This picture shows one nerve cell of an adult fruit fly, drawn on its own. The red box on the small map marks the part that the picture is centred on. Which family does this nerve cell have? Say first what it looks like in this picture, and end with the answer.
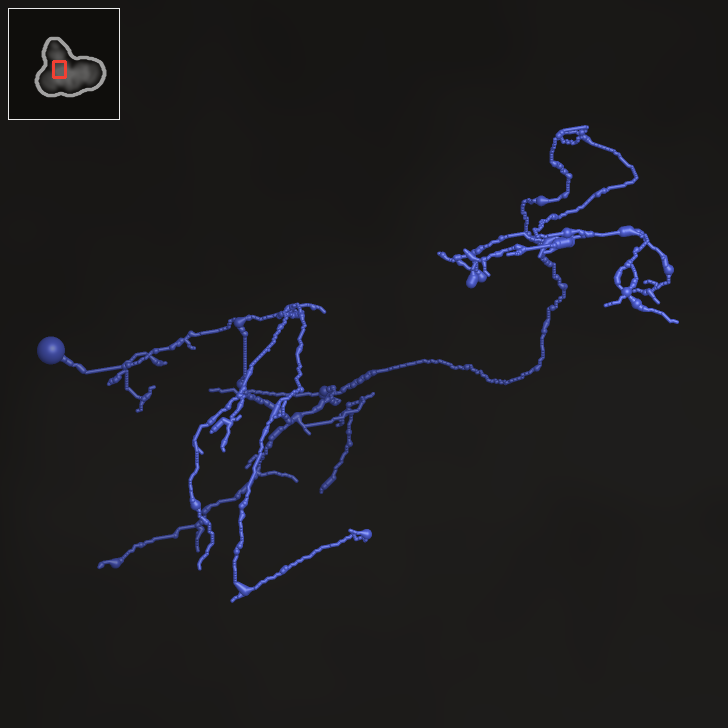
The cell body is on the left of the picture. The picture shows dozens of branch ends. This is a central-brain intrinsic neuron. The family is hemilineage LHp3.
